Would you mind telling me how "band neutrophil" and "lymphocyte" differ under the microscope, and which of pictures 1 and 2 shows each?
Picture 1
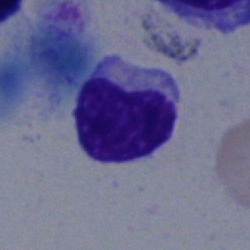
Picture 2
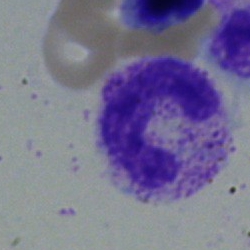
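The first picture is a lymphocyte; the second is a band neutrophil. Start with the nuclei: the lymphocyte's fills most of the cell and has a shallow notch in its upper edge, giving it a heart-like shape.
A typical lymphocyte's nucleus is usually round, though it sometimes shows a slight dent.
The band neutrophil's nucleus is a thick curved band shaped like a C, open toward the right.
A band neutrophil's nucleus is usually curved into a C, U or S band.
Both chromatins are dark purple: dense with a few small paler spots in the lymphocyte, coarsely clumped in the band neutrophil, which shows no nucleoli. The lymphocyte's cytoplasm is pale greyish-lavender, with no granules visible. The band neutrophil has a roughly round outline, with a pale unnucleated red cell against its upper left.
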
